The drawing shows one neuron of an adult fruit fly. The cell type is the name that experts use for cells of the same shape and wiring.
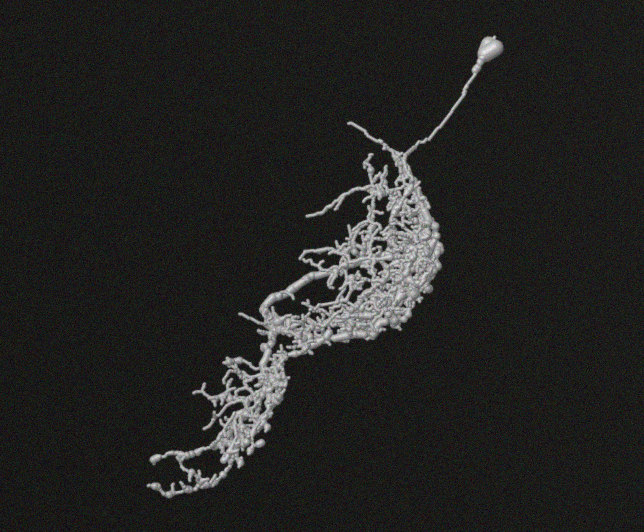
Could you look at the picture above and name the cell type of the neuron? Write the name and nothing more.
GNG019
